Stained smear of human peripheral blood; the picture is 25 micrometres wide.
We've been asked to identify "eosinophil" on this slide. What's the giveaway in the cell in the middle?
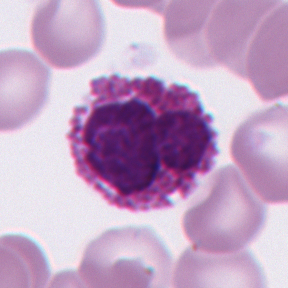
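Cell about 13 micrometres across; named eosinophil.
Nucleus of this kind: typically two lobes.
Here: two lobes, left larger than right; fits.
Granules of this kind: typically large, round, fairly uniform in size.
Here: coarse, round, packing the cytoplasm; fits.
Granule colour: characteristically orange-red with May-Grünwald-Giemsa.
Here: reddish-purple; does not fit. Granules lie mainly around the lobes, nuclear outline left visible.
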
